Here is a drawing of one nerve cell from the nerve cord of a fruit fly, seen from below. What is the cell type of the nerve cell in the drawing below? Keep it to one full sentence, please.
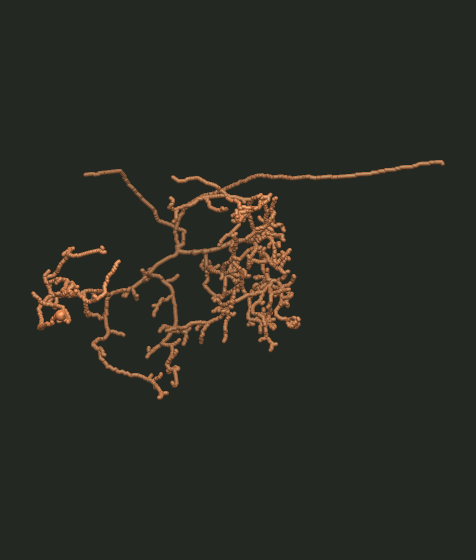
The cell type for the nerve cell is ANXXX191.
